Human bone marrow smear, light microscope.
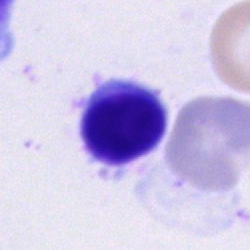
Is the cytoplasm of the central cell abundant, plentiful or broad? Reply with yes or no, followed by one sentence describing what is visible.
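No. Cytoplasm is scant, at most a thin rim around the nucleus.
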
